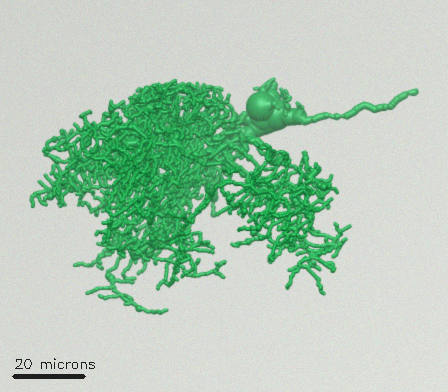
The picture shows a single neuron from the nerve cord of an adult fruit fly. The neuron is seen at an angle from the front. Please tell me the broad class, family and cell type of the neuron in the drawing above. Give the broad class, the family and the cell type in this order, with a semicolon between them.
motor neuron of the nerve cord; MNad; MNad61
